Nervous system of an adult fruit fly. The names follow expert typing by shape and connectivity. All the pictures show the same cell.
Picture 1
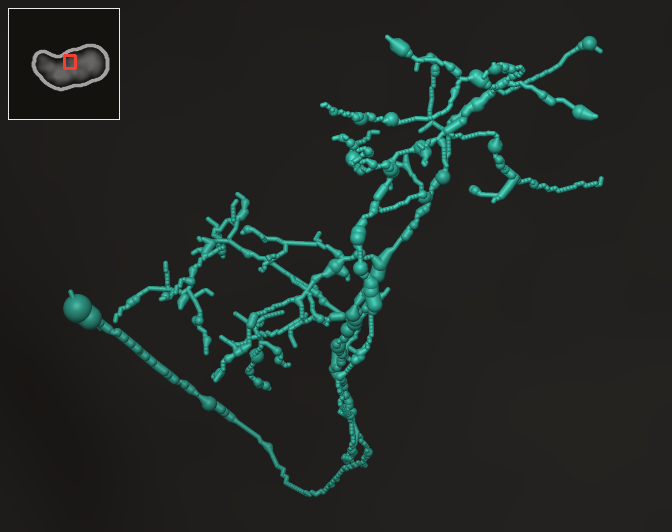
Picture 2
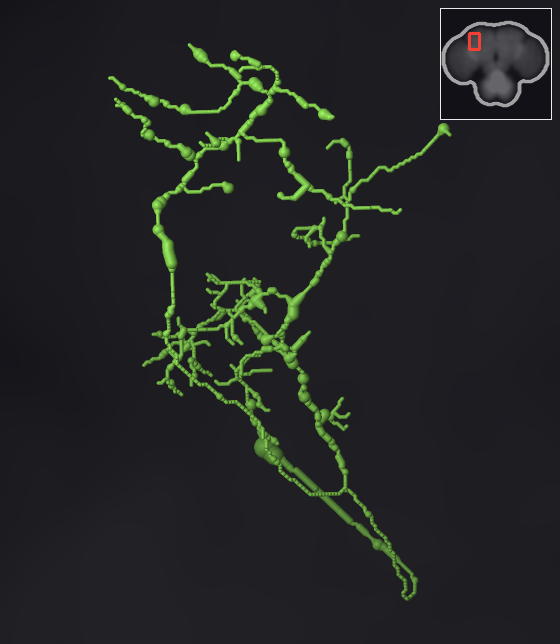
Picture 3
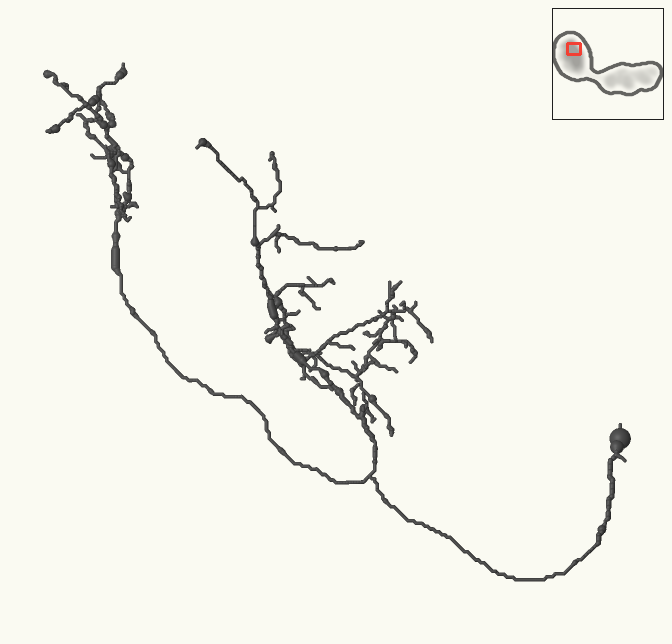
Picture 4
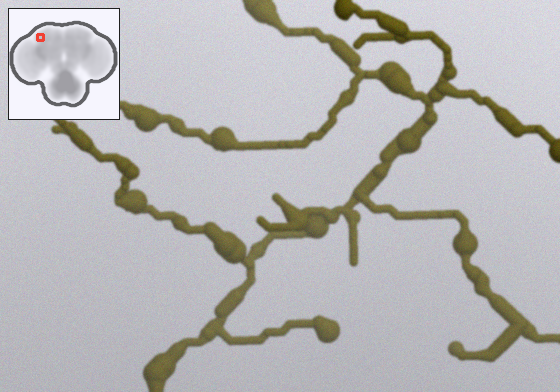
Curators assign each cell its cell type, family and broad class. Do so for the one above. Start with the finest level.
LHPV2c4; hemilineage VLPp&l1_anterior; central-brain intrinsic neuron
